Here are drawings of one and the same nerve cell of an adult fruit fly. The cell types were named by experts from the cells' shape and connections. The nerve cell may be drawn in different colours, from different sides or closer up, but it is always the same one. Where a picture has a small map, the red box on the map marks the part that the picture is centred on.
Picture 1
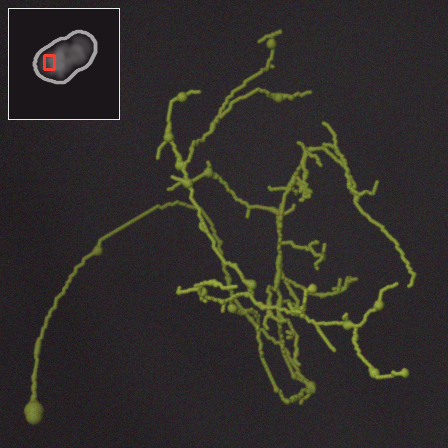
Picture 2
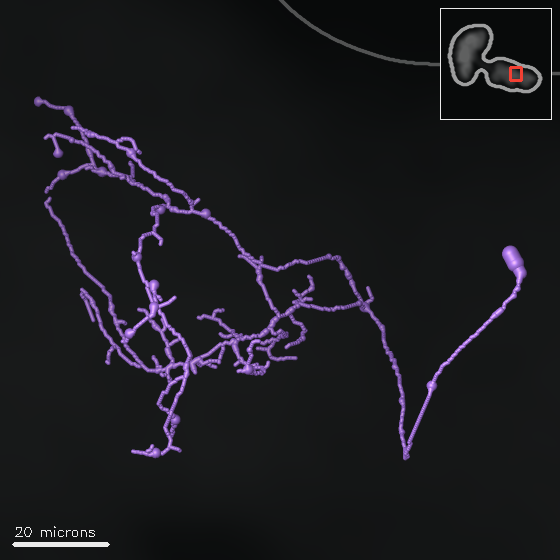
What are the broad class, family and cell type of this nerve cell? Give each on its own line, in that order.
nerve-cord intrinsic neuron
hemilineage 20A.22A
IN20A.22A092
